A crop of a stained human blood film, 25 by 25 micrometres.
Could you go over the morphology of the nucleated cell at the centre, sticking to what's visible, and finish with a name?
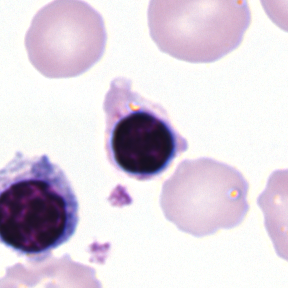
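The chromatin is dense, dark purple and coarsely clumped, set in pale lilac cytoplasm. More of that cytoplasm lies above the nucleus than below it. The outline is irregular, with a pale cytoplasmic tag at the upper left. This cell is a normoblast.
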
